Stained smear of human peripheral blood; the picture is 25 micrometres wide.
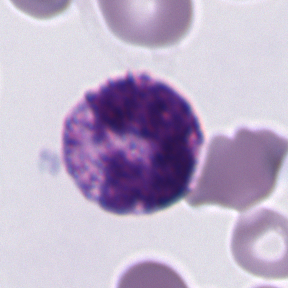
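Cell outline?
Round; about 12 micrometres across.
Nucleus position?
Mainly toward the right side of the cell.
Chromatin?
Dark purple, coarsely clumped; no nucleoli visible.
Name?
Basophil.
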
